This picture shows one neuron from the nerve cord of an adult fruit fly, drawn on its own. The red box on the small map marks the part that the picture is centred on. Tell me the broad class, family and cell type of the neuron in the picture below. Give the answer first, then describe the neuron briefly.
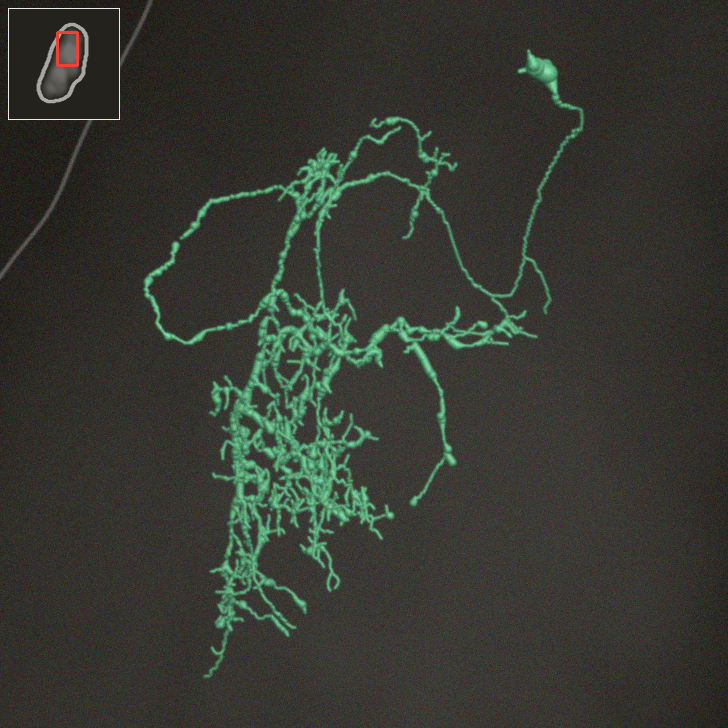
Its broad class is nerve-cord intrinsic neuron. Its family is hemilineage 02A. It is of cell type IN02A020. More than a hundred branch ends can be seen. In this view it is taller than it is wide.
